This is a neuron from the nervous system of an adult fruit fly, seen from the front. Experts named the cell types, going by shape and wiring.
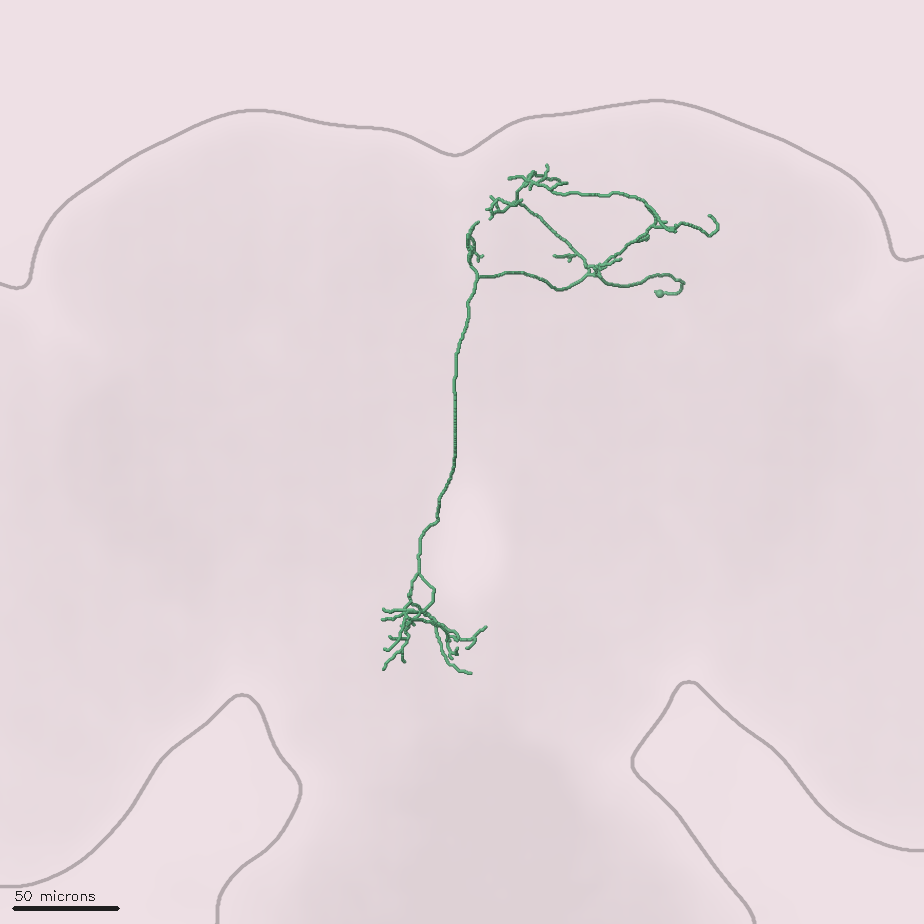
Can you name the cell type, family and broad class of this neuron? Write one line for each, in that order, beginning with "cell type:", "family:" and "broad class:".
cell type: CB4243
family: hemilineage SMPpv2_dorsal
broad class: central-brain intrinsic neuron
